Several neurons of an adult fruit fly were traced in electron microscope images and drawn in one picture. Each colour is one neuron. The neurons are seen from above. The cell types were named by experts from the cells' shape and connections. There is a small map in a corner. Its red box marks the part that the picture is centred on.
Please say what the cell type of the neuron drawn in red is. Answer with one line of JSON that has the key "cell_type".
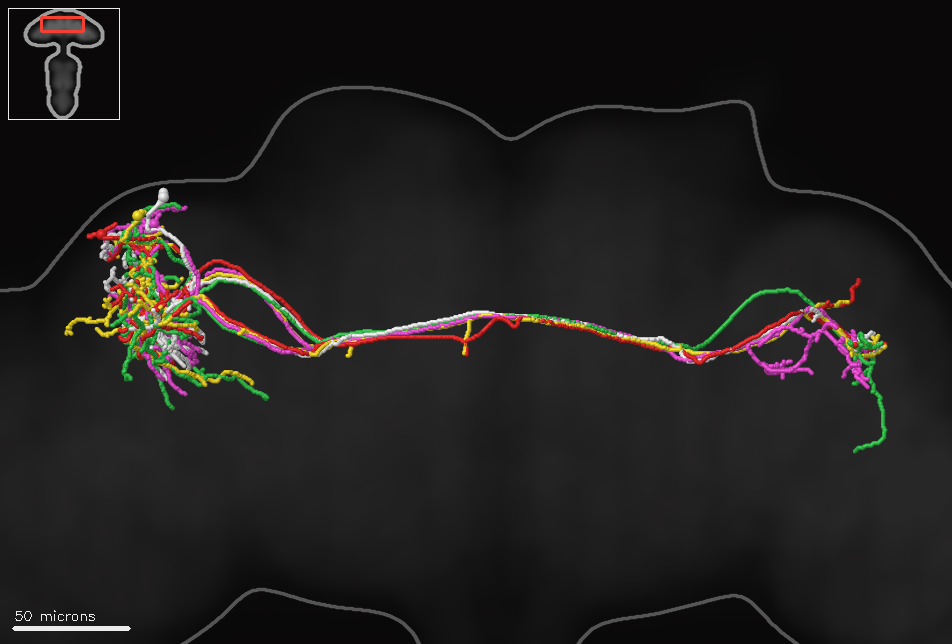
{"cell_type": "CB1187"}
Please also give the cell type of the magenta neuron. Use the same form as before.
{"cell_type": "CB4217"}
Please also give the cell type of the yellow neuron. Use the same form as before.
{"cell_type": "CB2623"}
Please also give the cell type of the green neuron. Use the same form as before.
{"cell_type": "CB2006"}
